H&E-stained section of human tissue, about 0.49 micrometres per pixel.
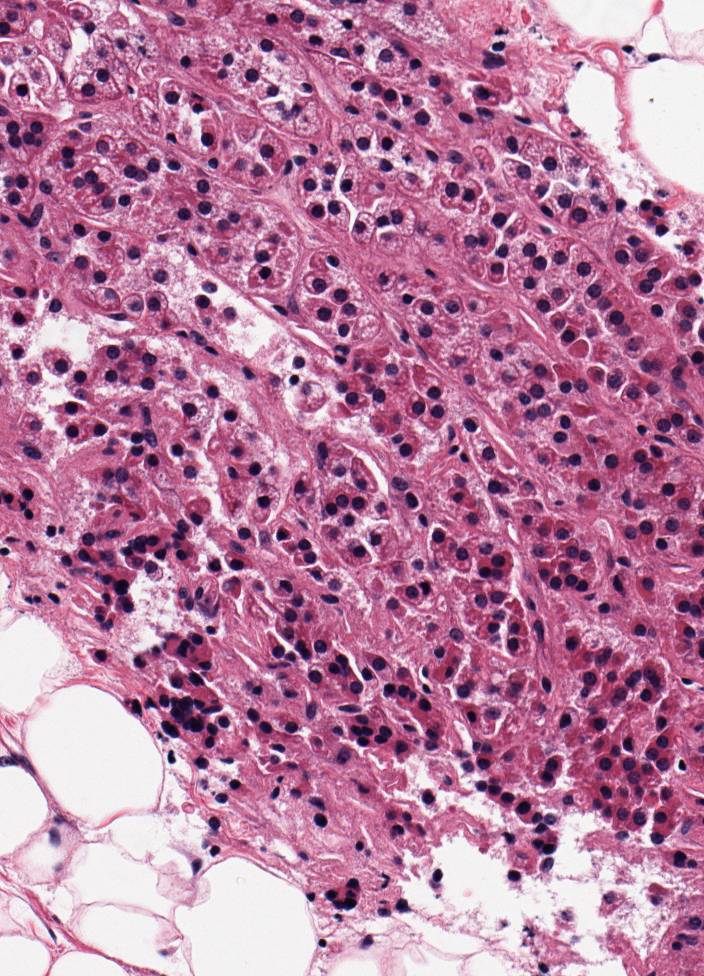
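Adrenal gland, H&E: thin pink fibrous septa separate the cell nests throughout. Most nuclei are small, round, dark and centrally placed. You'll see many cells with pale, finely vacuolated cytoplasm, and others with denser pink cytoplasm. Mature fat cells sit at the lower left and upper right corners.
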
